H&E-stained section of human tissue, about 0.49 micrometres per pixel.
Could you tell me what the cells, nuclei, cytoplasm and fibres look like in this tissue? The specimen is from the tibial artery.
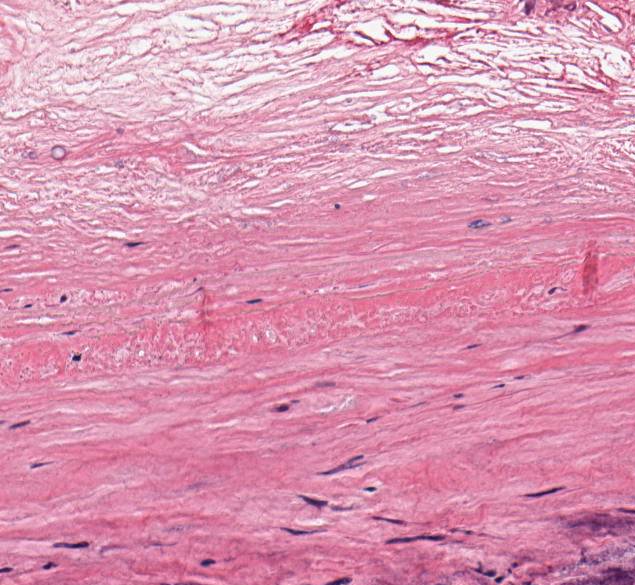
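Eosinophilic collagen fibres run roughly horizontally throughout. Sparsely cellular; scattered dark, elongated spindle-shaped nuclei lie parallel to fibres. Spindle nuclei more numerous in lower half than upper. Upper third: fibres pale, loose, wavy, separated by many clear clefts.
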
